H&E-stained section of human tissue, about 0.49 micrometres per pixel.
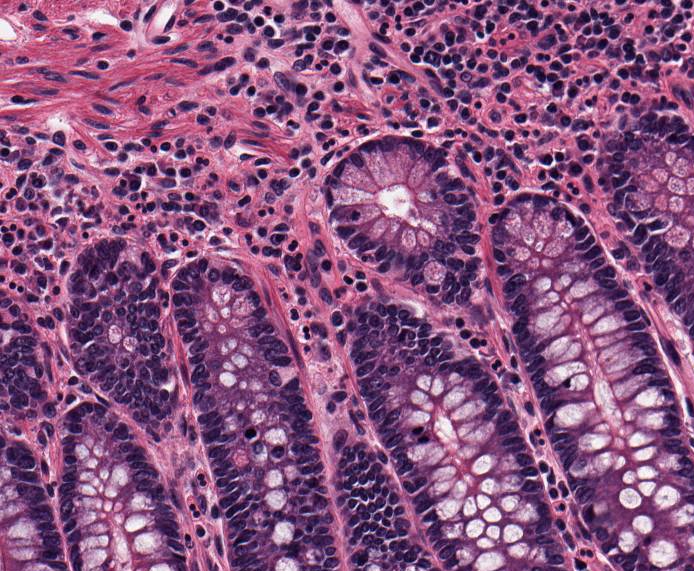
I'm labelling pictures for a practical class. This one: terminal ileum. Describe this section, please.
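Straight, unbranched tubular glands lie in parallel, running vertically from the lower edge upward. Numerous goblet cells with pale, clear mucin vacuoles crowd the inner, lumen-facing epithelium. Dark, elongated basal nuclei rim each gland's outer edge. Top left corner: pink smooth muscle bundles with elongated nuclei, roughly horizontal.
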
